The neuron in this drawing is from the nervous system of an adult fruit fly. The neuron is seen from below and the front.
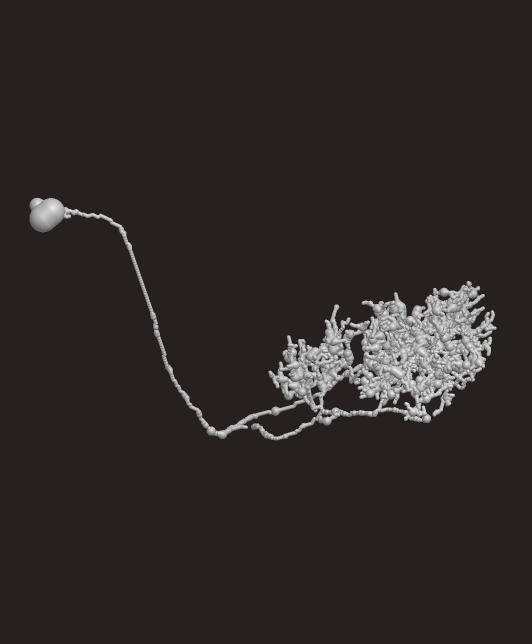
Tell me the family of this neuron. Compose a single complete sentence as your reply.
Among the members of family Pm is this neuron.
